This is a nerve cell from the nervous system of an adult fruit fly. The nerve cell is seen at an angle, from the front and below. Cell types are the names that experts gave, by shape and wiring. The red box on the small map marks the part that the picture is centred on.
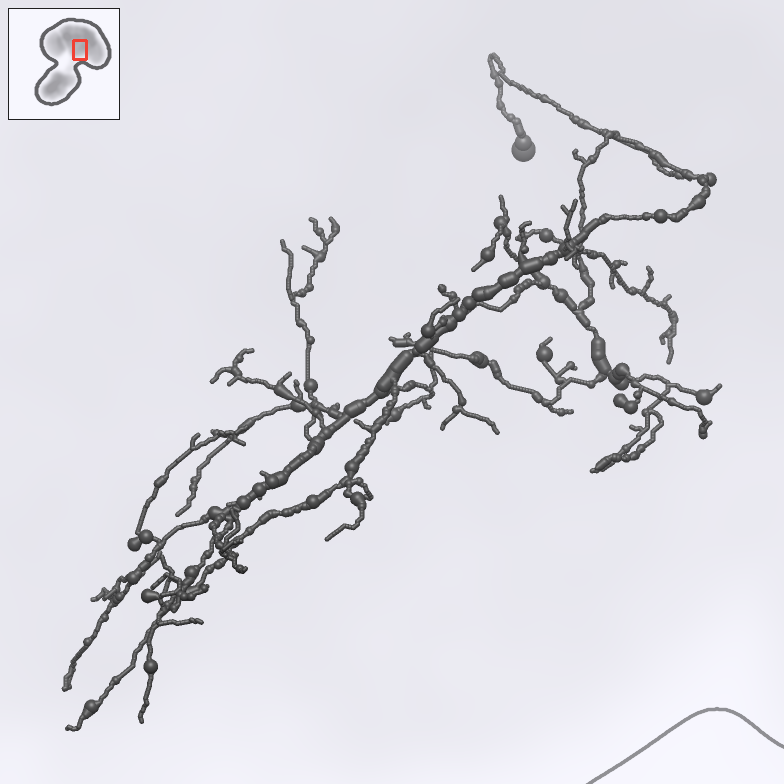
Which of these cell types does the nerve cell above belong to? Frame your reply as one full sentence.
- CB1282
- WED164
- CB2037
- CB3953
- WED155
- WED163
The cell type of the nerve cell here is CB1282.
